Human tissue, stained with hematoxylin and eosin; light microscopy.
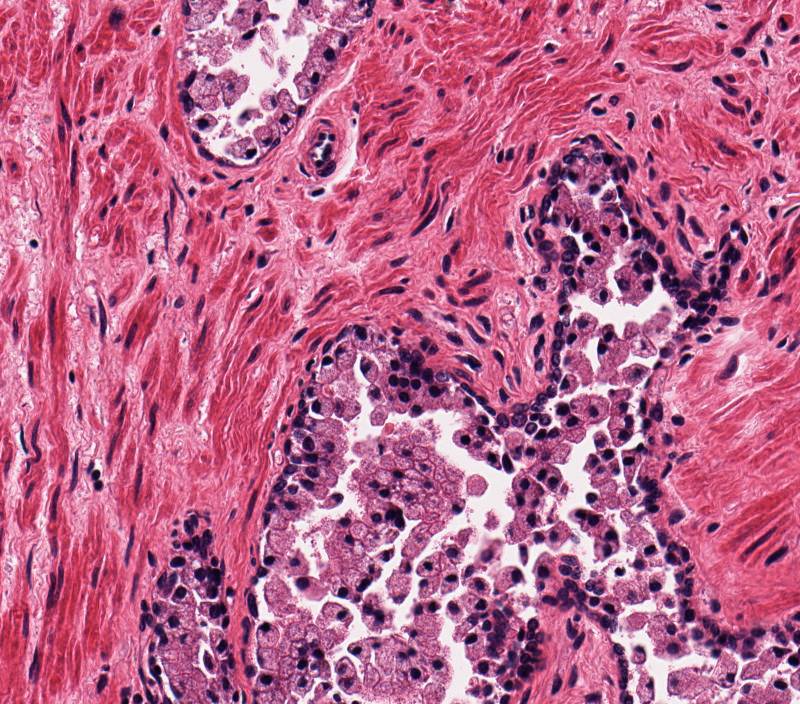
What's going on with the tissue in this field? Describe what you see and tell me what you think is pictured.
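Dense pink fibromuscular stroma fills the left and top; epithelial nests lie lower centre and right. The large nest's lumen is split into many narrow, irregular, branching clear spaces. No fat cells appear anywhere. This is prostate.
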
